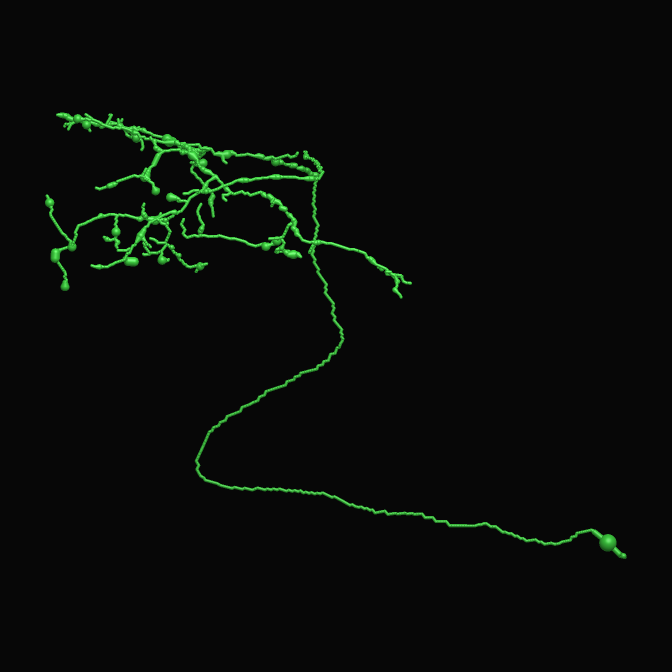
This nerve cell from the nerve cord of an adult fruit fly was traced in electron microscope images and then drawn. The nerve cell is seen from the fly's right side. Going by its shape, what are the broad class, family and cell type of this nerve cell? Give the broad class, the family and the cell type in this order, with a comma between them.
nerve-cord intrinsic neuron, hemilineage 02A, IN02A060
